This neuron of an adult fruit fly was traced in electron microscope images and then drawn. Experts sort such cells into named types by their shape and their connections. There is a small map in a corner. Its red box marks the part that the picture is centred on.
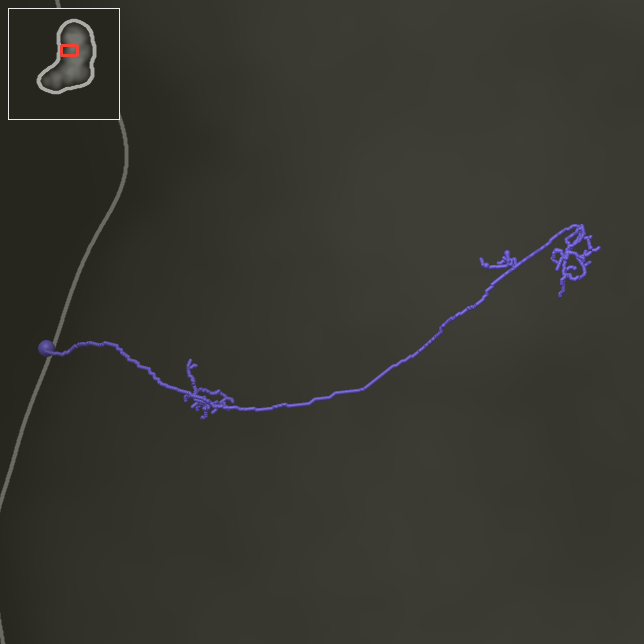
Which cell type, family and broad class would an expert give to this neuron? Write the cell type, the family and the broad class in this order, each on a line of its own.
PFNp_a
class CX
central-brain intrinsic neuron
